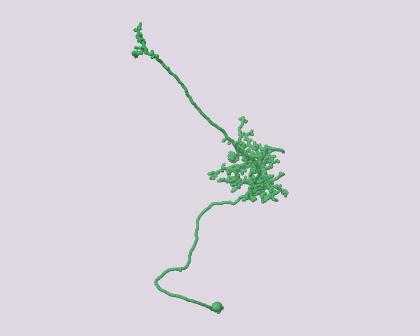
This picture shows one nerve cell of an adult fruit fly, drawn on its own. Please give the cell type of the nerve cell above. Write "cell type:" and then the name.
cell type: Tlp13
